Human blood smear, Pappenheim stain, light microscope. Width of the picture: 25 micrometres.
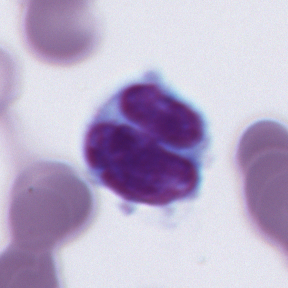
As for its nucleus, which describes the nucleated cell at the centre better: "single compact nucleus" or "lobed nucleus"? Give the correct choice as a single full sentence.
Its nucleus is formed by two or more separate lobes or segments.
